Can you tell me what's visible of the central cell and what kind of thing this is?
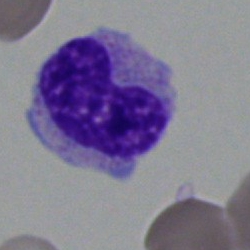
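A notch in its upper edge gives the nucleus a kidney-like shape. Its dark purple chromatin is dotted with small pale gaps. Only fine, faint granules lie in the cytoplasm, which turns bluer toward its outer edge than near the nucleus. This is a band neutrophil.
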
